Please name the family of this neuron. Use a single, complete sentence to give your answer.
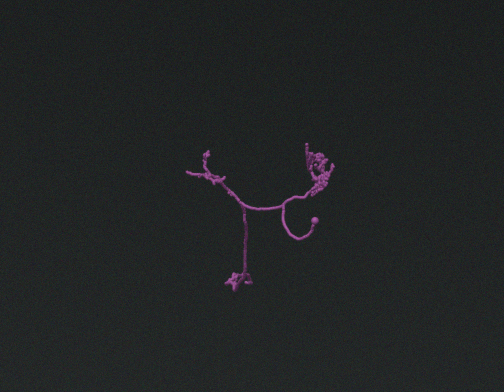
This neuron is grouped under the hemilineage LB7 family.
